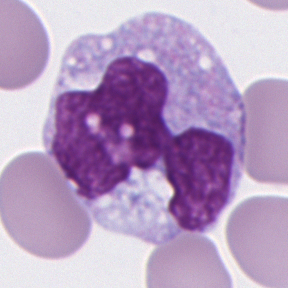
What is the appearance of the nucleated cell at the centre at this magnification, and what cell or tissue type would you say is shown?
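Cytoplasm: abundant, pale greyish-blue. Nucleus: a larger left mass and a smaller right mass joined near the middle, with two small round clear spots over the left part. Chromatin: dark purple, finely mottled rather than in coarse separate blocks. Name: monocyte.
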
